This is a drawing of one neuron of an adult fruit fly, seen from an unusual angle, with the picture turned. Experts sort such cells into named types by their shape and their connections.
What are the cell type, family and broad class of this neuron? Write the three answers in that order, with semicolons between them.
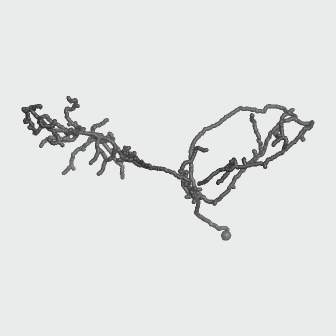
AVLP028; hemilineage SLPal2; central-brain intrinsic neuron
